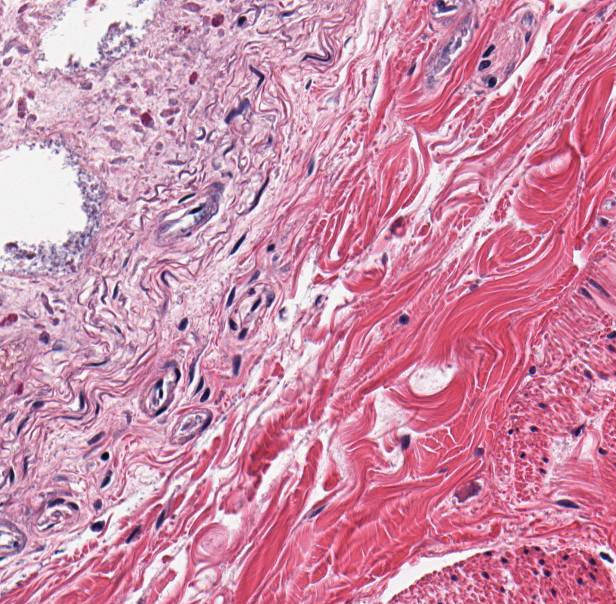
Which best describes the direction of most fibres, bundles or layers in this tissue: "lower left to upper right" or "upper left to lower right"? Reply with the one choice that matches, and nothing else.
Lower left to upper right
